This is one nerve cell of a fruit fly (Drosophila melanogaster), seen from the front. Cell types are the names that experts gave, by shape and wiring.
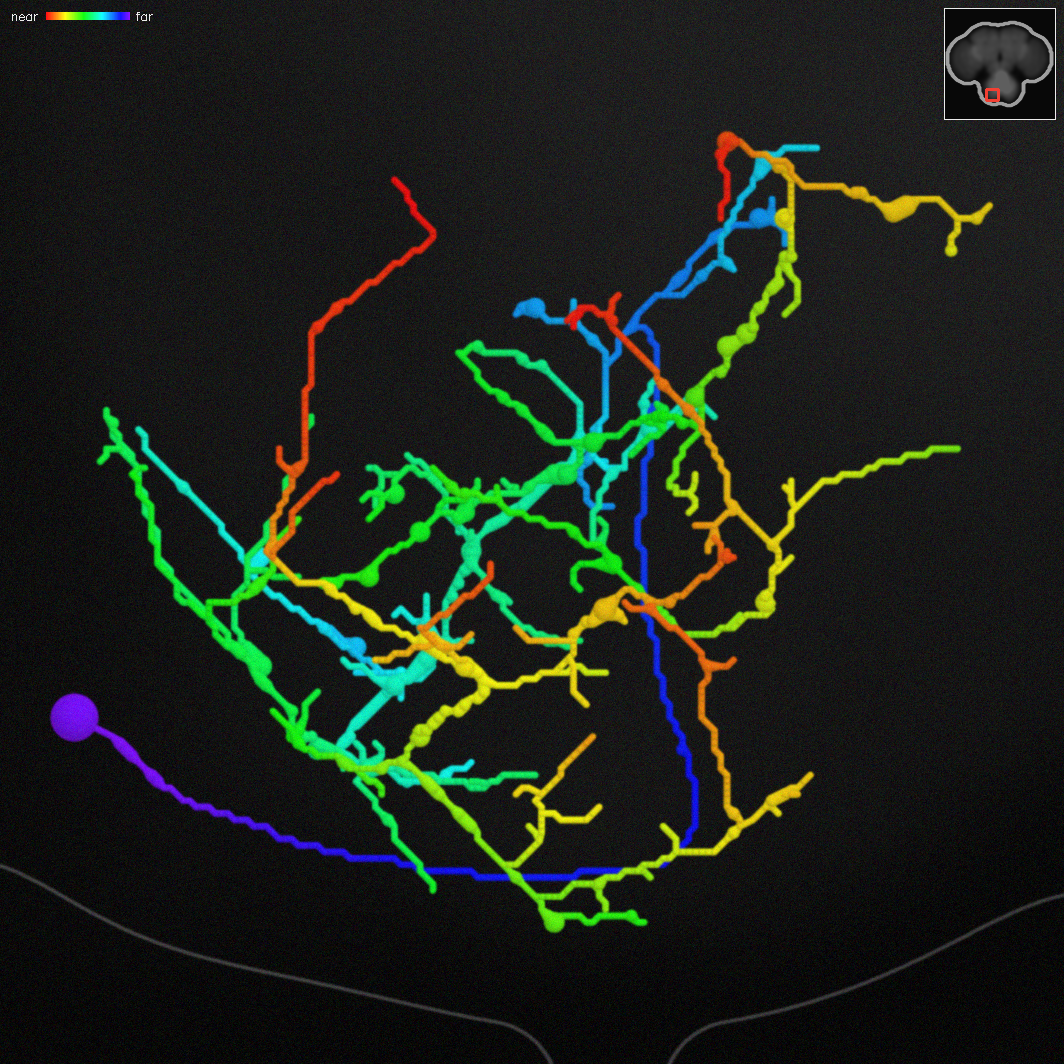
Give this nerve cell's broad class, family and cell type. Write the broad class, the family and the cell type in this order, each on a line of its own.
nerve-cord intrinsic neuron
hemilineage 20A.22A
IN20A.22A074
